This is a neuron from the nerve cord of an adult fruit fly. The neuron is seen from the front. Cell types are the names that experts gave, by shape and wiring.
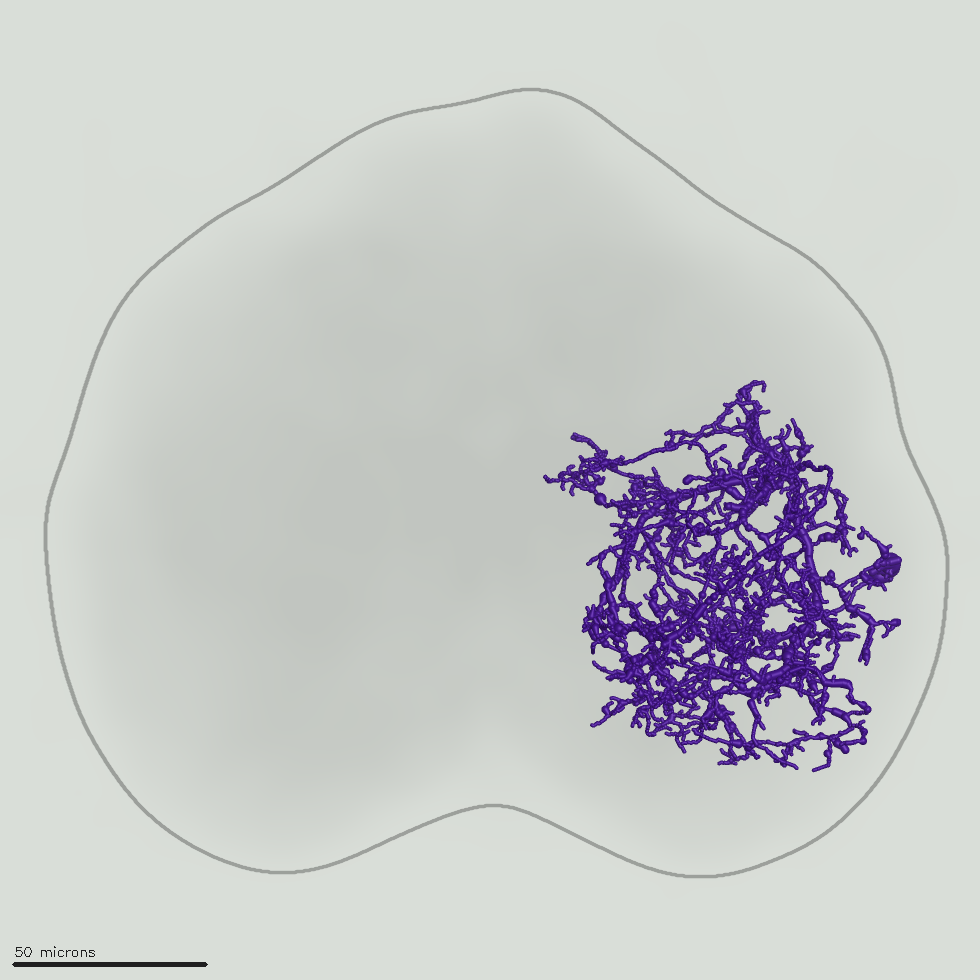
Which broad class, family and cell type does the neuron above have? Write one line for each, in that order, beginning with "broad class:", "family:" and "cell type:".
broad class: nerve-cord intrinsic neuron
family: hemilineage 03A
cell type: IN03A006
